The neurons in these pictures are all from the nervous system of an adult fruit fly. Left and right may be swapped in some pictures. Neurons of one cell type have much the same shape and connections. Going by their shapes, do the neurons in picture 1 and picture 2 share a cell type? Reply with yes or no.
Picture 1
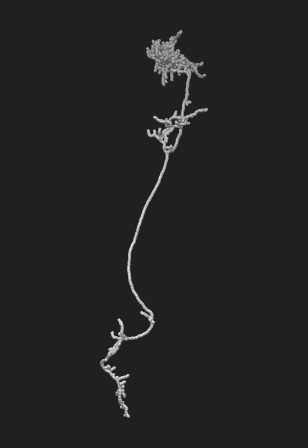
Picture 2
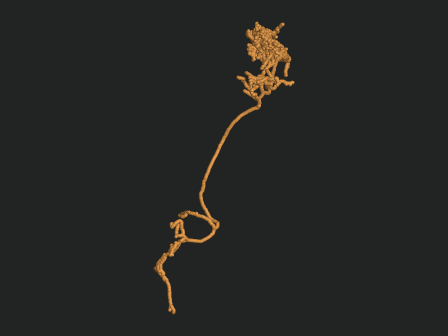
yes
